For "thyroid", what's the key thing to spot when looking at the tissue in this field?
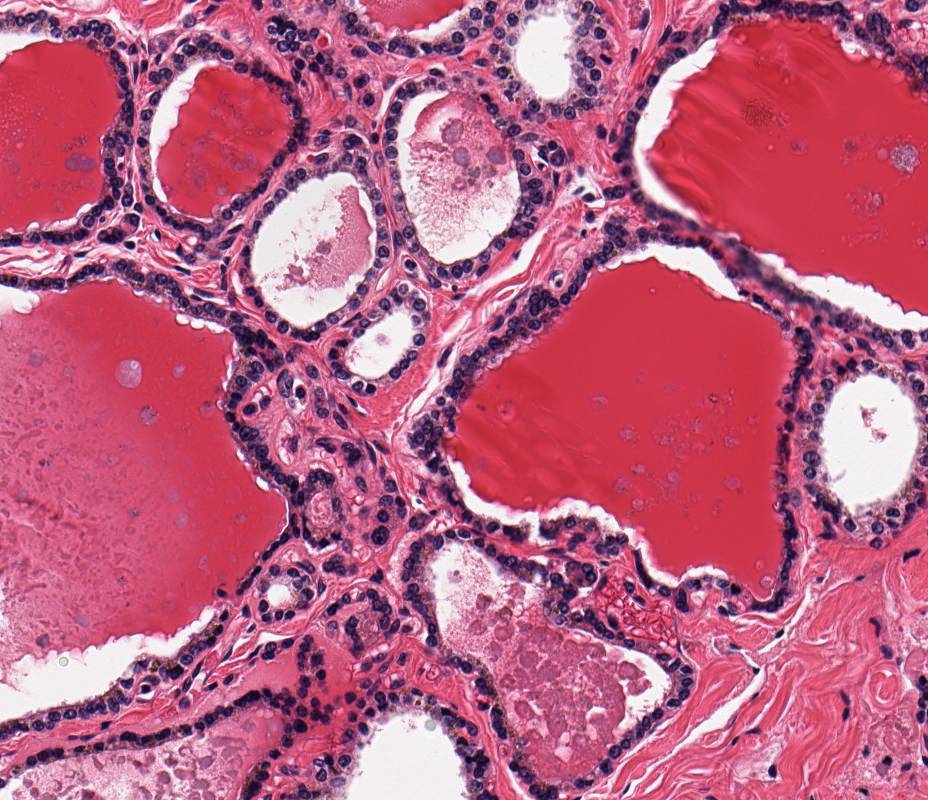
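Fits thyroid: follicles lined by a single layer of cuboidal to flattened cells with dark, round nuclei.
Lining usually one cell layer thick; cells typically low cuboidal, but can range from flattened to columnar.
Also fits: large follicles filled with dense, homogeneous, deep red colloid.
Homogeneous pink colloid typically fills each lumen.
Departs from that: several smaller follicles in the upper centre hold pale, partly cleared, vacuolated colloid. Also seen: fine brown granules in lining-cell cytoplasm, as around the small follicle at the right edge.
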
